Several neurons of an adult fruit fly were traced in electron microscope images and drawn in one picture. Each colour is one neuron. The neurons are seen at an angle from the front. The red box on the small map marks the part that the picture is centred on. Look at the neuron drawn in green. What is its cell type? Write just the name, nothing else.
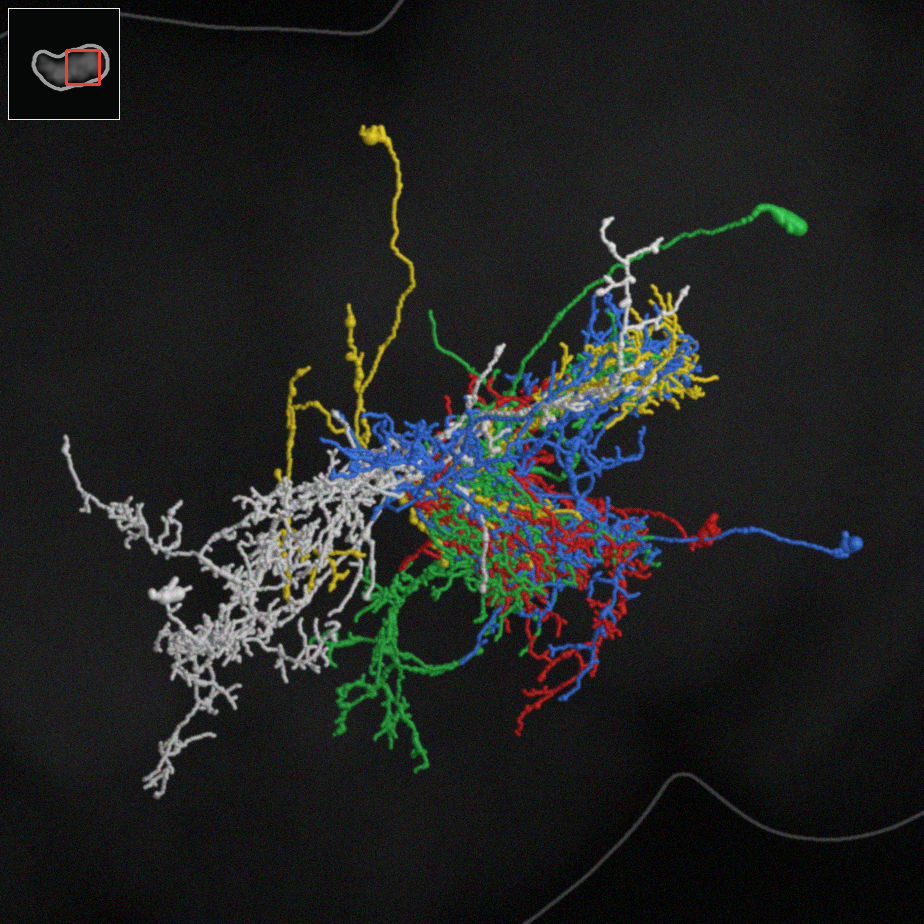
VES005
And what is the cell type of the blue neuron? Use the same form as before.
LAL045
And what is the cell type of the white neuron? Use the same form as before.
LAL102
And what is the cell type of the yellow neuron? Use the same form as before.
VES054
